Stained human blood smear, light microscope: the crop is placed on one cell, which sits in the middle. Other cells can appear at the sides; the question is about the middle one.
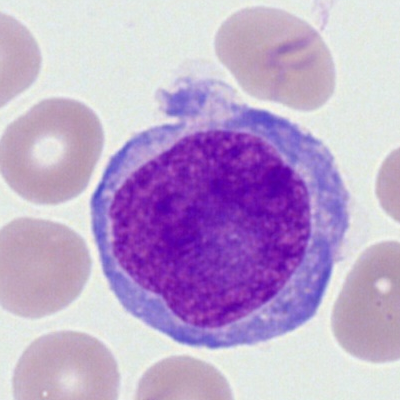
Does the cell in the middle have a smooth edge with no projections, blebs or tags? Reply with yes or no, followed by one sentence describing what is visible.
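No. A small ragged bleb of pale blue material projects from the top-left edge of the cell.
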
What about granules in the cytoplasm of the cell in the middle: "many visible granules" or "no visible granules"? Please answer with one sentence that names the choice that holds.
This cell has a cytoplasm without visible granules.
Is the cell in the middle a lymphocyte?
no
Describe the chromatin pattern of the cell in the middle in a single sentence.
The nuclear chromatin is fine, showing no coarse aggregates.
